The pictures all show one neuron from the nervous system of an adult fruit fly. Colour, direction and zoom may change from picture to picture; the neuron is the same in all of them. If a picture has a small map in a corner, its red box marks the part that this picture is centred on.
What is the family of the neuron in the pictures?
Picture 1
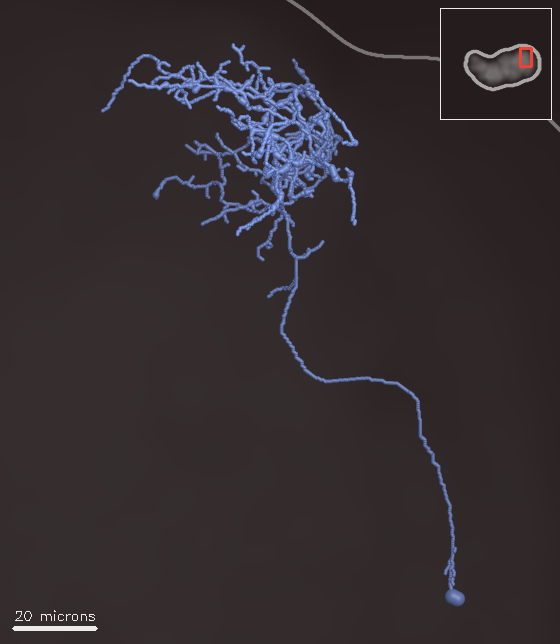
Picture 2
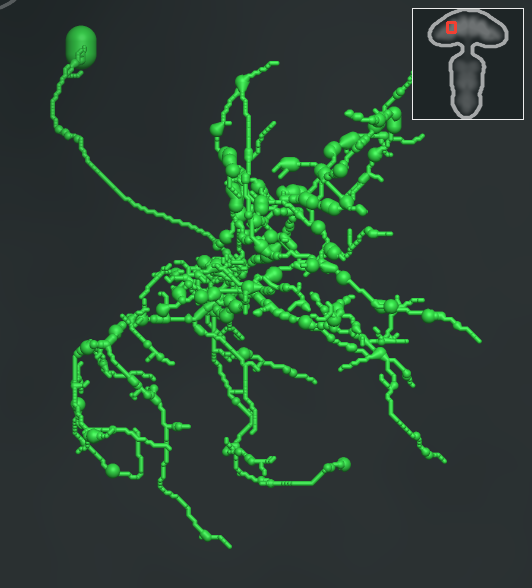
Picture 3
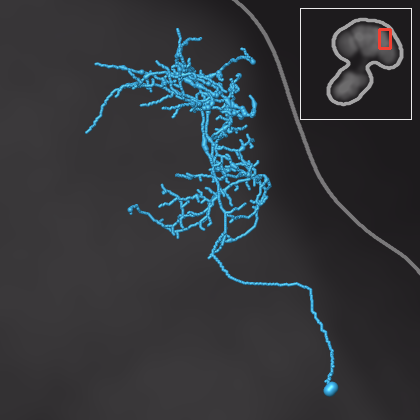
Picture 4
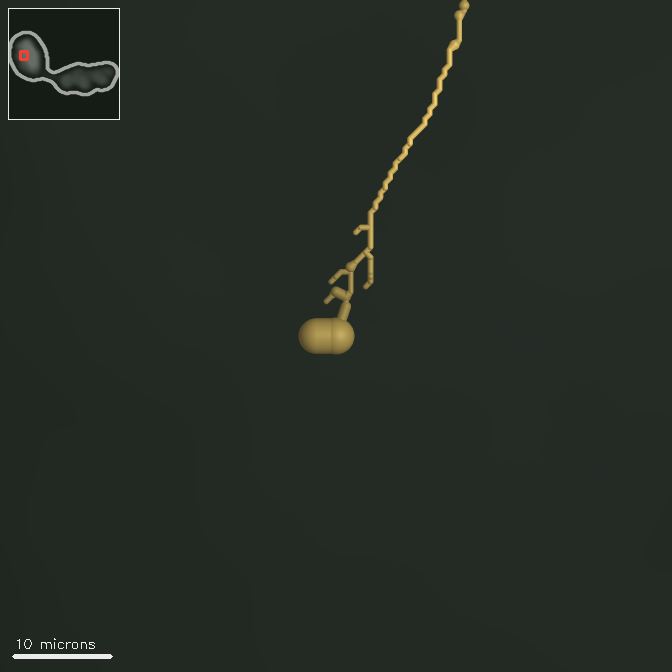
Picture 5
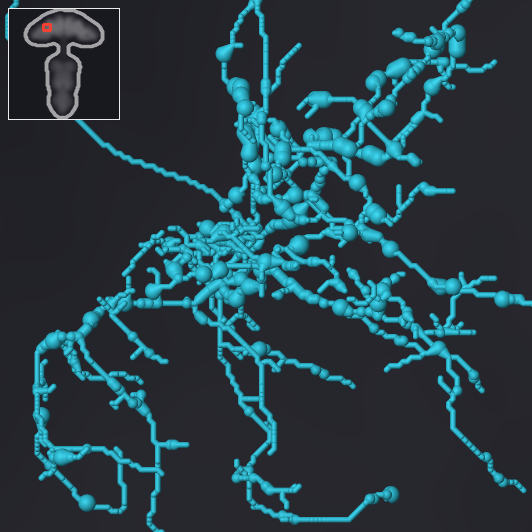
hemilineage LHa2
